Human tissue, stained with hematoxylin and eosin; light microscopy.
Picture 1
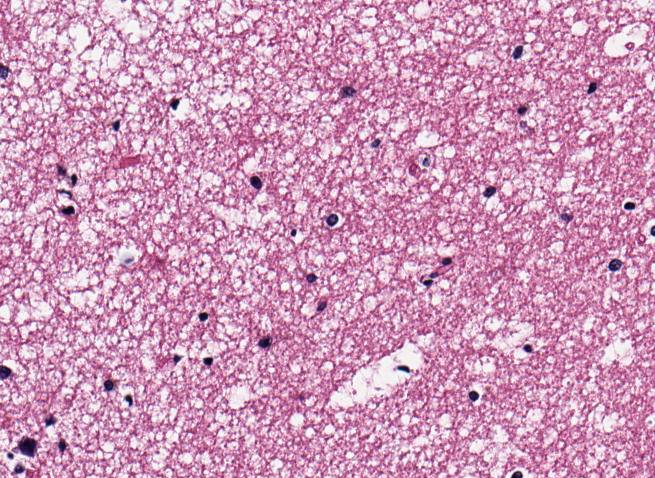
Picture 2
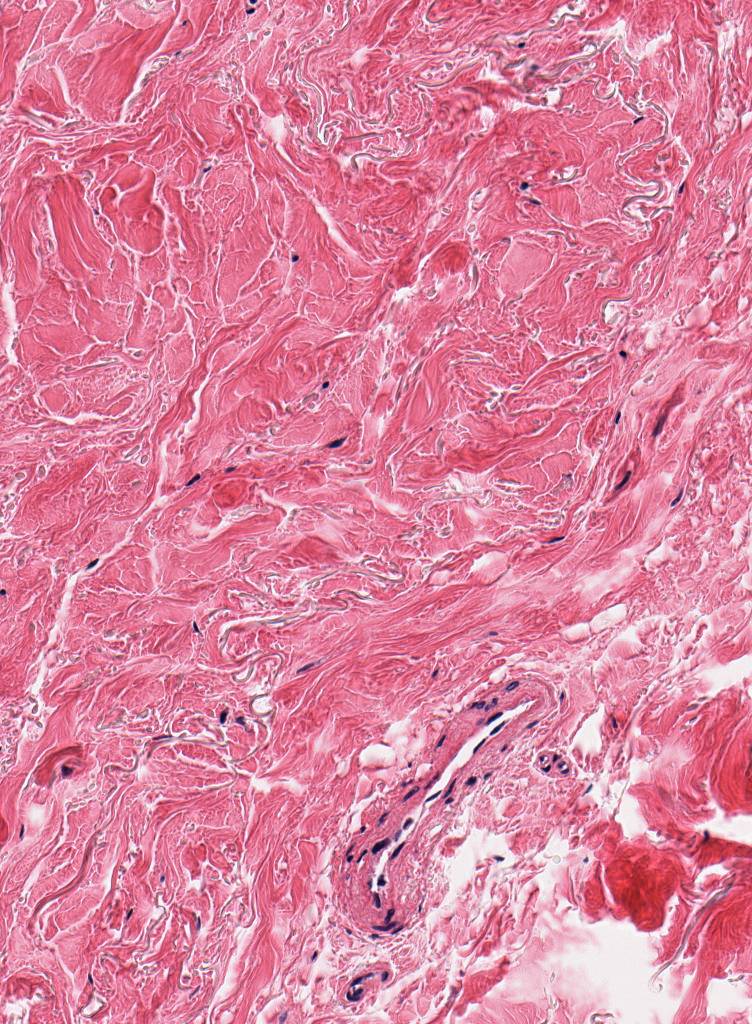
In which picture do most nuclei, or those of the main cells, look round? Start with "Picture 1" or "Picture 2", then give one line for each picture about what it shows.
Picture 1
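Picture 1: Cells are sparse and appear as scattered small, round, dark nuclei with little visible cytoplasm.
Picture 2: Cells are sparse, seen mainly as a few small dark elongated nuclei scattered between the bundles.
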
